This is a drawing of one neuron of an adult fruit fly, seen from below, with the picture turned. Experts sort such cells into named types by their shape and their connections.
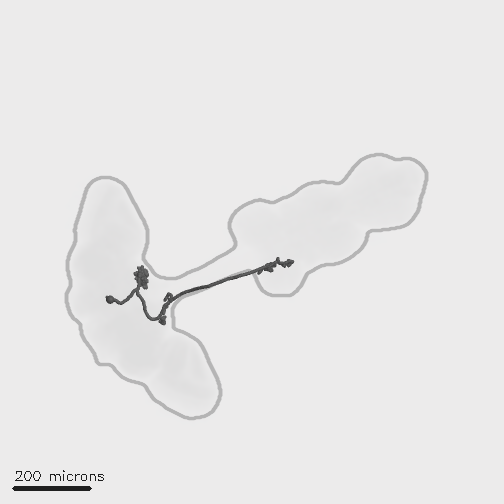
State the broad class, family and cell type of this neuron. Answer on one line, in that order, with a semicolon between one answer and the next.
descending neuron; hemilineage MX3; DNg46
